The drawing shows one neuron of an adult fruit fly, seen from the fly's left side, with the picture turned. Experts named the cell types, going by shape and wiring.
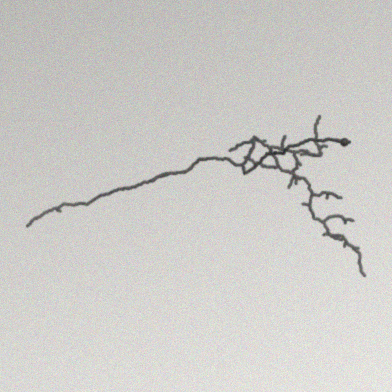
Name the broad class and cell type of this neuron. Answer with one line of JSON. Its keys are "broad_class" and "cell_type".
{"broad_class": "central-brain intrinsic neuron", "cell_type": "CB1638"}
